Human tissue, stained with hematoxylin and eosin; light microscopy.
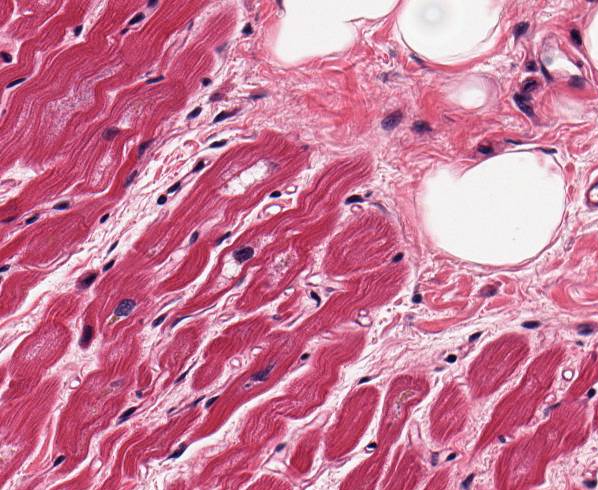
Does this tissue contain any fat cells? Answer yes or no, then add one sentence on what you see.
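Yes. Adipocytes appear as large empty rounded spaces in the upper right of the field.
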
